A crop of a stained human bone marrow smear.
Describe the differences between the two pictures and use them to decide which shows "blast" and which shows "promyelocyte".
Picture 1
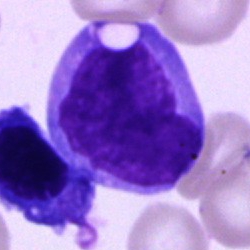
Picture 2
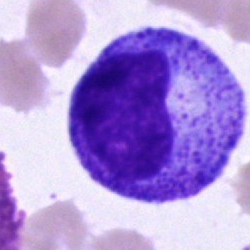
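Picture 1 is the blast, and picture 2 is the promyelocyte. The blast has a smooth, rounded-oval outline, and its chromatin is finely textured rather than coarsely clumped. No granules show in its cytoplasm, and a clear round space at the top of the cell presses into the nucleus.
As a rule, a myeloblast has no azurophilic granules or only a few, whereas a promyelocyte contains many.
In the promyelocyte, the nucleus sits off-centre toward the left, and its border facing the cytoplasm on the right is indented. A moderate amount of cytoplasm fills the right part of that cell, with a pale, clear zone right beside the indentation.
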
